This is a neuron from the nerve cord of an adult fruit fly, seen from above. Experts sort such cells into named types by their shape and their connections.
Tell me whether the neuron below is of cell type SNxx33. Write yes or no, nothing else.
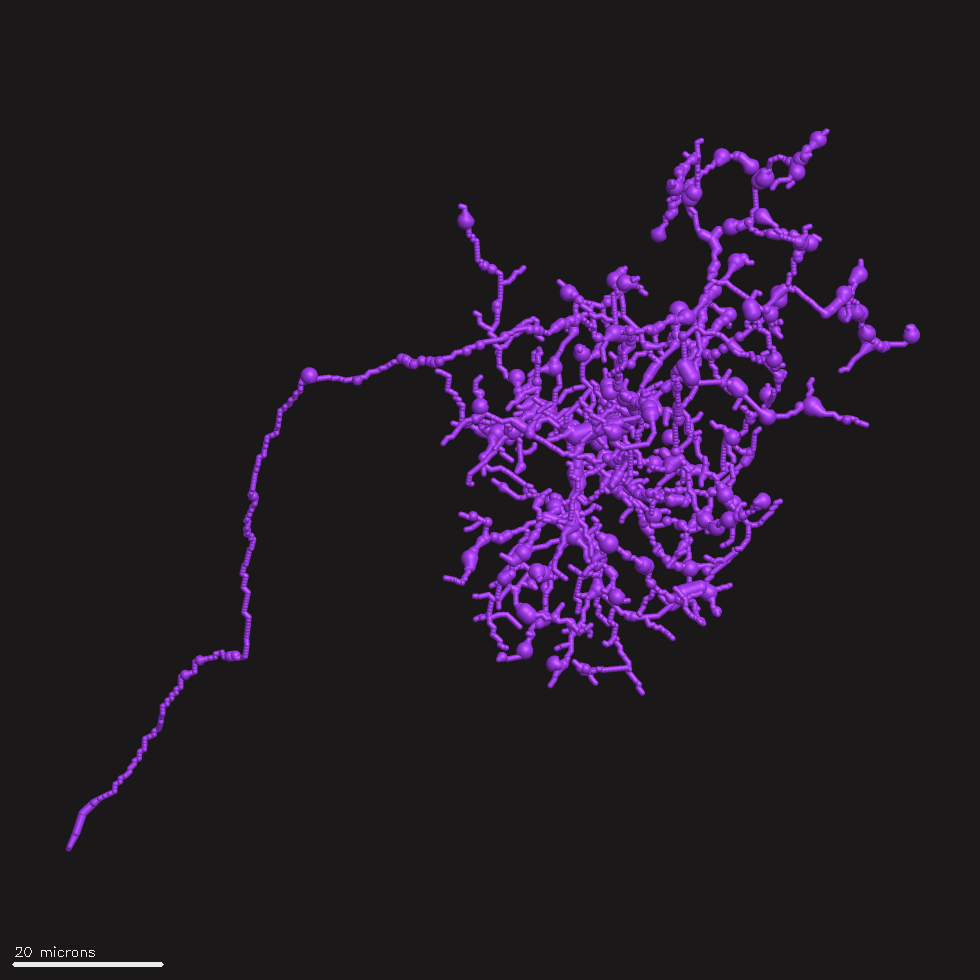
yes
